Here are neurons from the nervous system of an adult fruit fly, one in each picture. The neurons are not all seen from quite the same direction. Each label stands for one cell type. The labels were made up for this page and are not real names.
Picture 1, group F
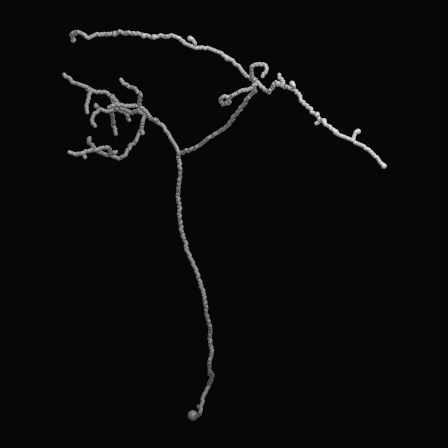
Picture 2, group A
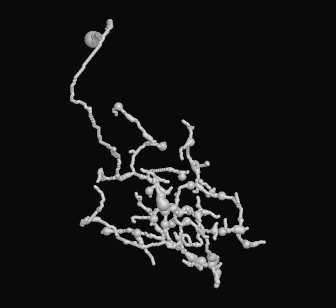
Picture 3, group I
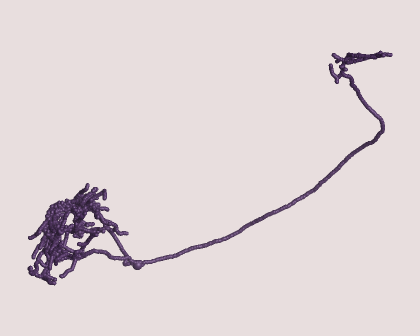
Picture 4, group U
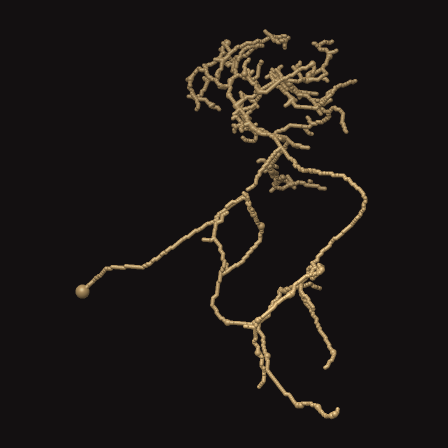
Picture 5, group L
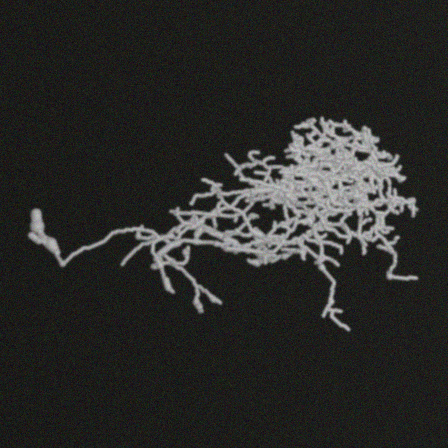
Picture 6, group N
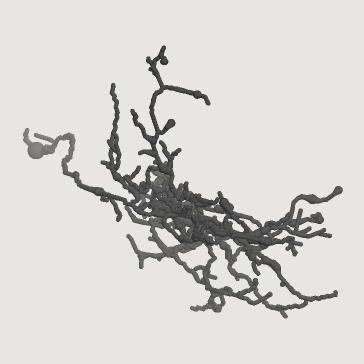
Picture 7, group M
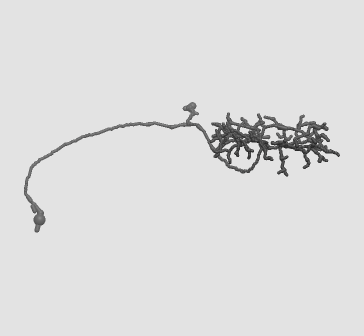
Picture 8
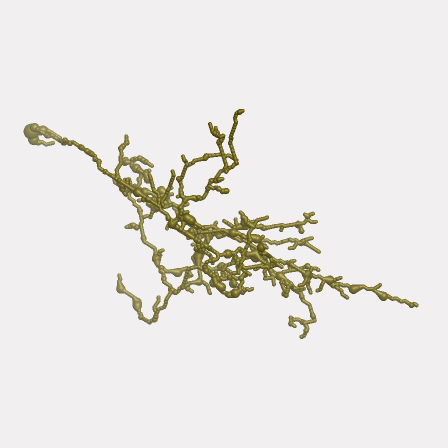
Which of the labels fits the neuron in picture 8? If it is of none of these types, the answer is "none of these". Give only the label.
group N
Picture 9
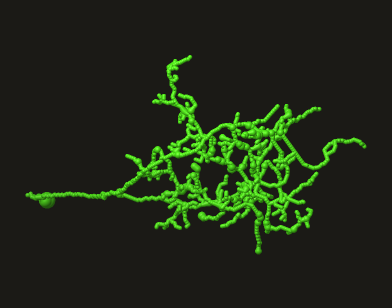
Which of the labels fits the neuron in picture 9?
group N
